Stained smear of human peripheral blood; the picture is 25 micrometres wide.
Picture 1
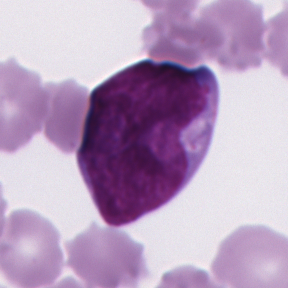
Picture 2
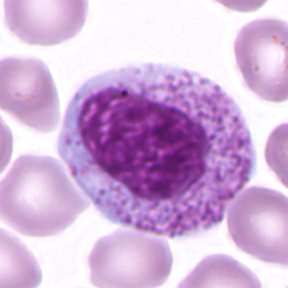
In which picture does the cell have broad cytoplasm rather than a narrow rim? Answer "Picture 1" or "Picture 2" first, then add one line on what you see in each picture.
Picture 2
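In picture 1: The cytoplasm shows mainly as a narrow rim along the right side of the cell.
In picture 2: The cytoplasm is abundant and pale grey-blue.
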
